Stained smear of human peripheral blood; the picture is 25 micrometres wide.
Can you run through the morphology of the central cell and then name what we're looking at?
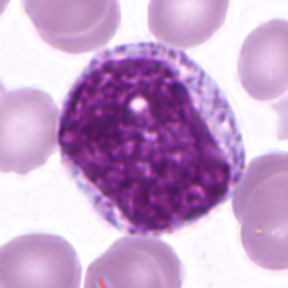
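Size first: the cell is about 16 micrometres across and its nucleus about 15 micrometres, the nucleus filling about 80% of the cell's area. Next, the cytoplasm: a thin, pale greyish-lilac rim, widest on the right side of the cell, with fine purple dots scattered through it. Then the nucleus itself, where a small round white clear spot lies in the upper part. Finally, the cell is a myelocyte.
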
